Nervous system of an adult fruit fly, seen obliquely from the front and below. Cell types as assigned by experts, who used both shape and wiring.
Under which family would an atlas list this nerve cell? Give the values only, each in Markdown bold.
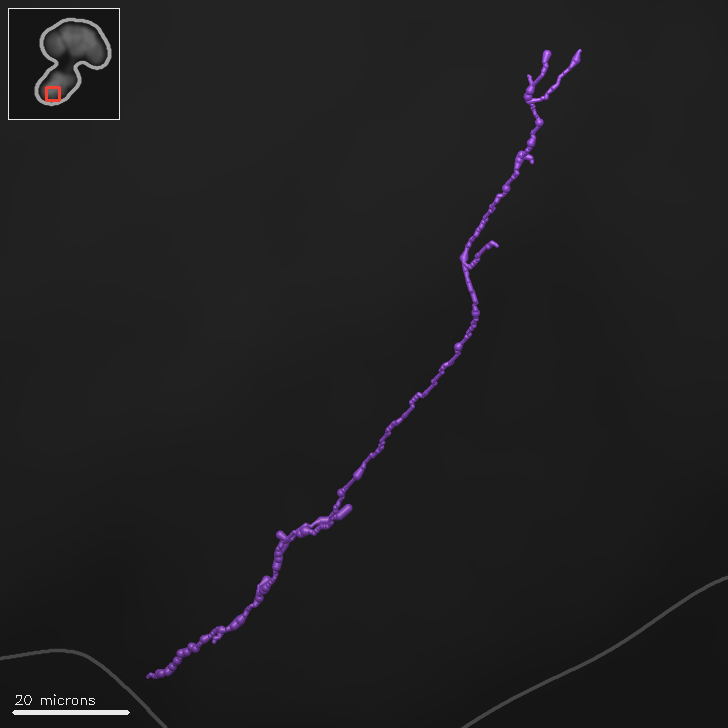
**class mechanosensory proprioceptive**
